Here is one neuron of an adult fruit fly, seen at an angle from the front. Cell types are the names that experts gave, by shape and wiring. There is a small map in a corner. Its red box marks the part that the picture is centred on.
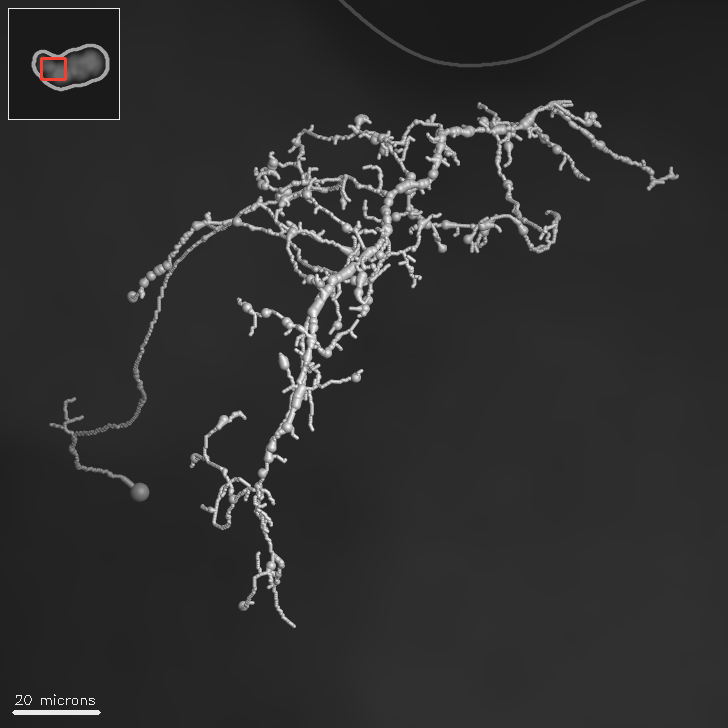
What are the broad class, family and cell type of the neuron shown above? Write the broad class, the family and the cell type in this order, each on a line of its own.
nerve-cord intrinsic neuron
hemilineage 03B
IN03B058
